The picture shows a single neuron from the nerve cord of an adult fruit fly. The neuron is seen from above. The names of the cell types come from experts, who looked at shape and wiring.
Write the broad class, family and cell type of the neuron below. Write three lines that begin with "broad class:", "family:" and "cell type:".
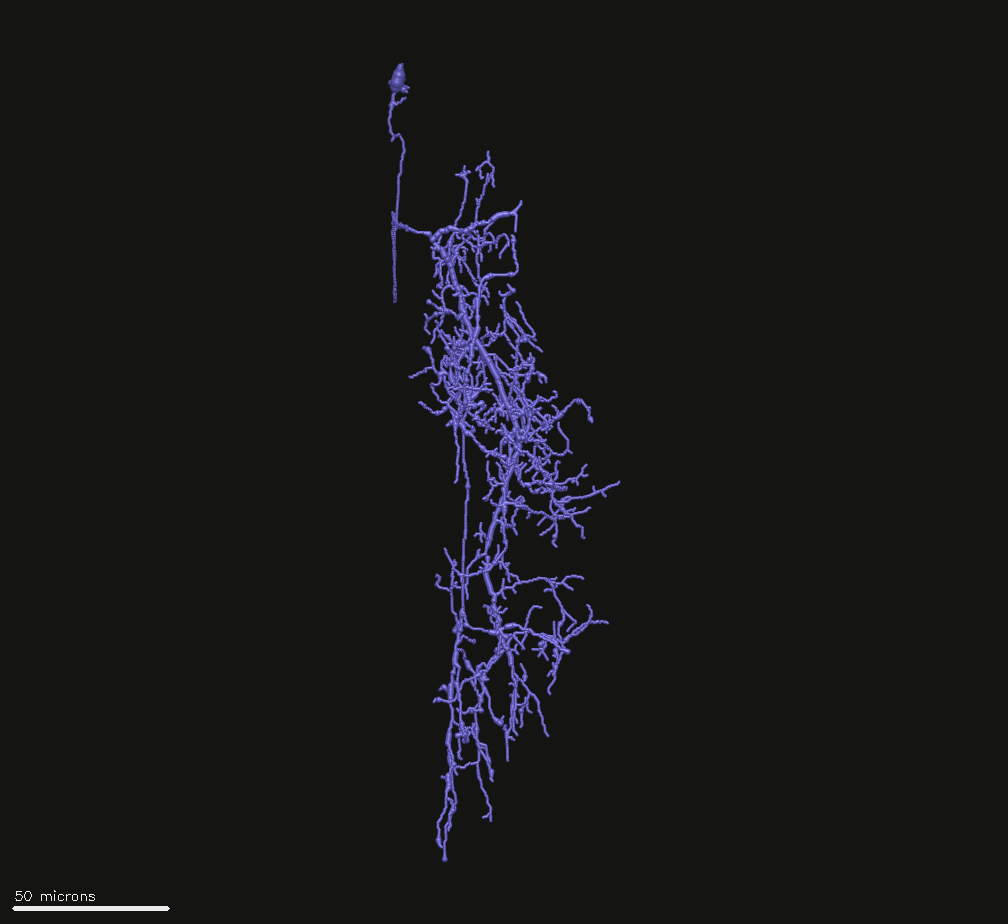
broad class: nerve-cord intrinsic neuron
family: hemilineage 02A
cell type: IN02A013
